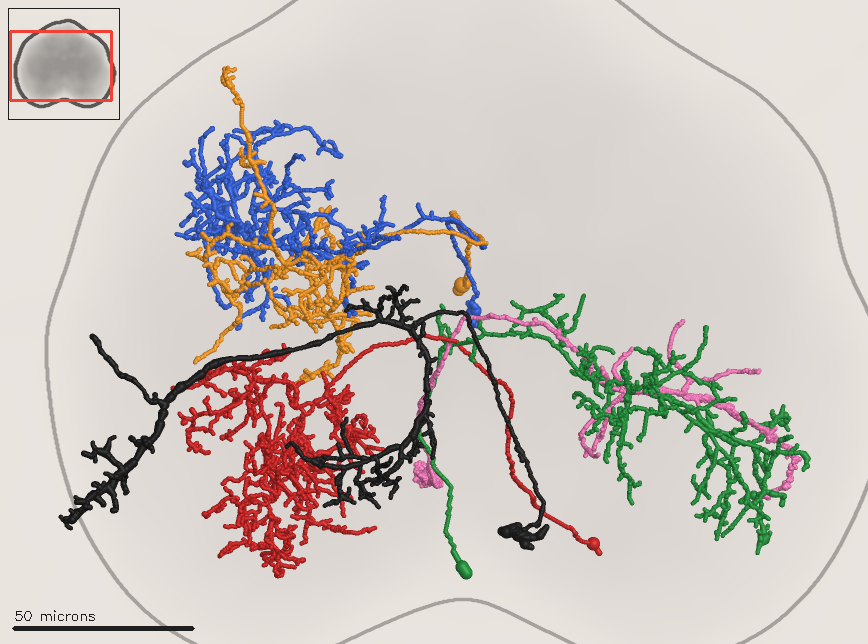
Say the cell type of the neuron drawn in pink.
IN12B091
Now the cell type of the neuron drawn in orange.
IN12B056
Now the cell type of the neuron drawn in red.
IN12B034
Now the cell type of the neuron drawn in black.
IN12B092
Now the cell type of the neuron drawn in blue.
IN12B040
